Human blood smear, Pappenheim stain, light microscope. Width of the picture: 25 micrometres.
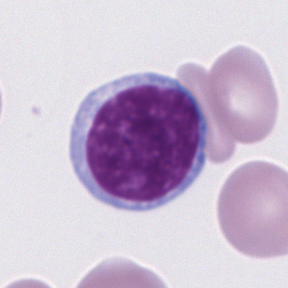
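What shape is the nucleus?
Round, with no indentation, and it fills about 70% of a cell about 12 micrometres across.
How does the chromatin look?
Dense and coarsely clumped.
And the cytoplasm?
Pale blue, a thin rim that is widest on the left side of the nucleus.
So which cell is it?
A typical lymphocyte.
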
